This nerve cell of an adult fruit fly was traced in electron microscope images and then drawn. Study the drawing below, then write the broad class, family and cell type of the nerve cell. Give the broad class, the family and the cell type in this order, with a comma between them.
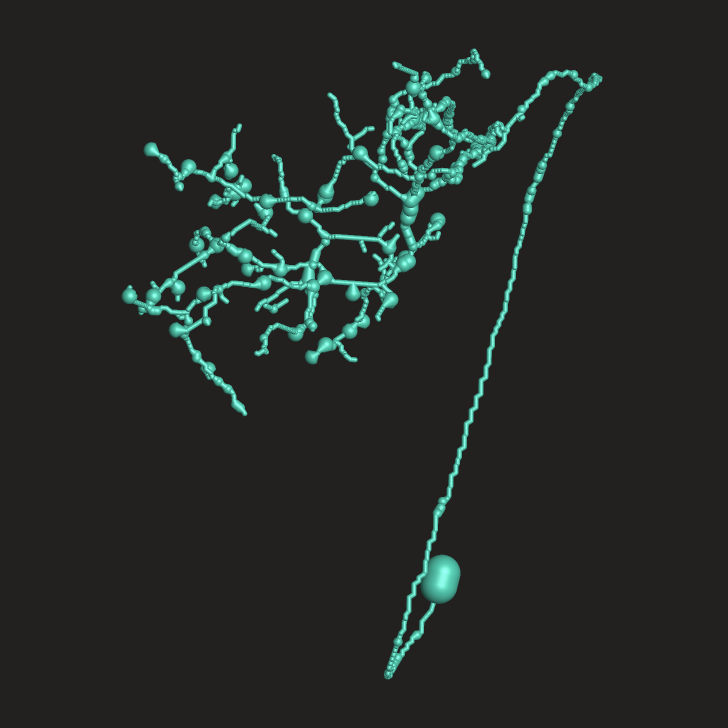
central-brain intrinsic neuron, hemilineage SLPav2, SLP085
